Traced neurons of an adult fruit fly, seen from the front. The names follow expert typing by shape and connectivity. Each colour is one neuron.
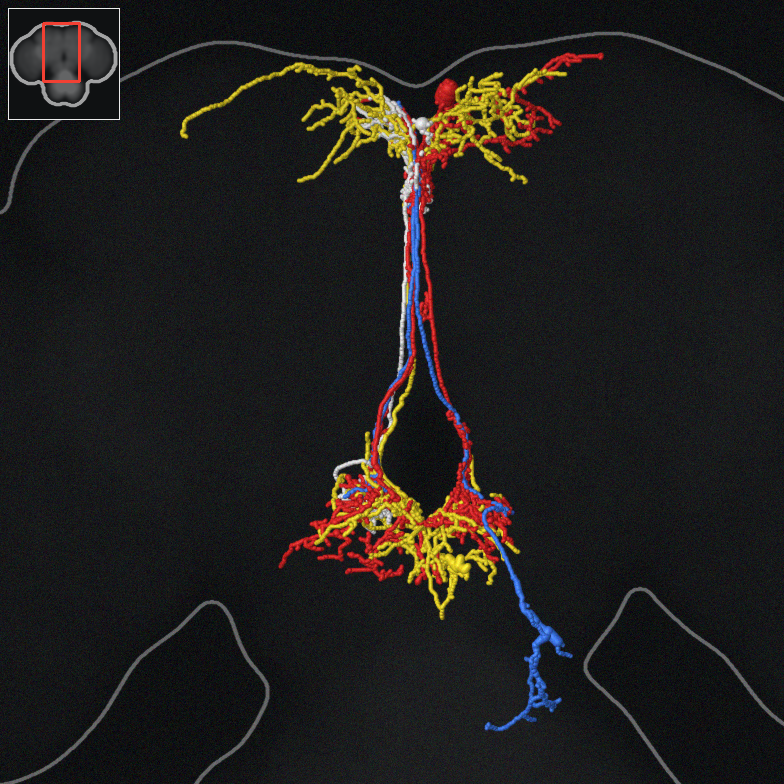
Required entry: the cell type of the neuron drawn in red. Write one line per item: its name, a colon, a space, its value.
cell type: PRW073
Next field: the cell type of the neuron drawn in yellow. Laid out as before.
cell type: PRW058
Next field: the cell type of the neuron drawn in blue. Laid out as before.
cell type: PRW075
